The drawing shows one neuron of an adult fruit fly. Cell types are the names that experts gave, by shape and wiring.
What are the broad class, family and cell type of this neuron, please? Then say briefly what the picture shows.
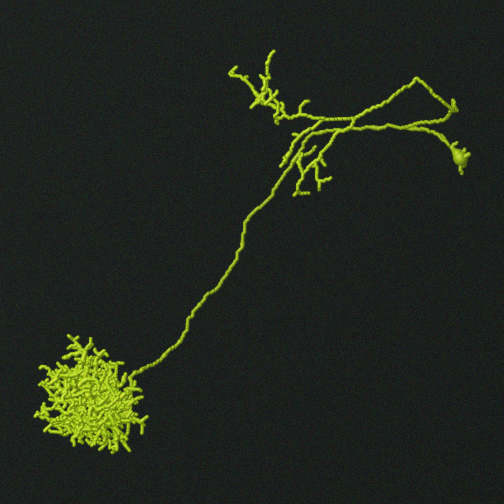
Its broad class is optic-lobe intrinsic neuron. The family is MeLo. It is of cell type MeLo9. The picture shows dozens of branch ends. As drawn here it is about as wide as it is tall.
